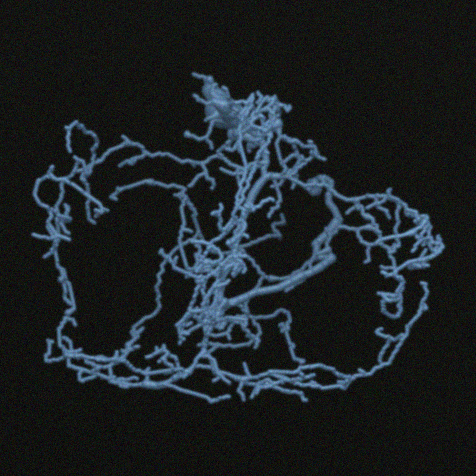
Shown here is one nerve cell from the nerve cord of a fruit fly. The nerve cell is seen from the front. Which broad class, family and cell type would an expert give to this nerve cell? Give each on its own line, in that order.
efferent neuron of the nerve cord
hemilineage 00B
EN00B016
